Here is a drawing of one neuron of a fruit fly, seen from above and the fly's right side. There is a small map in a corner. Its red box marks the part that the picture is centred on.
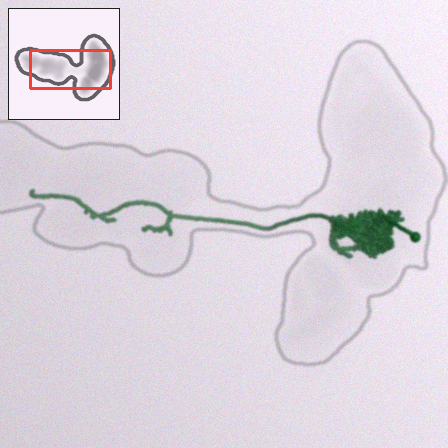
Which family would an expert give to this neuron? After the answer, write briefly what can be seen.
Its family is hemilineage WEDd1. Its broad class is descending neuron. It runs through the neck, between the brain and the nerve cord. Its cell body lies on the right of the picture.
